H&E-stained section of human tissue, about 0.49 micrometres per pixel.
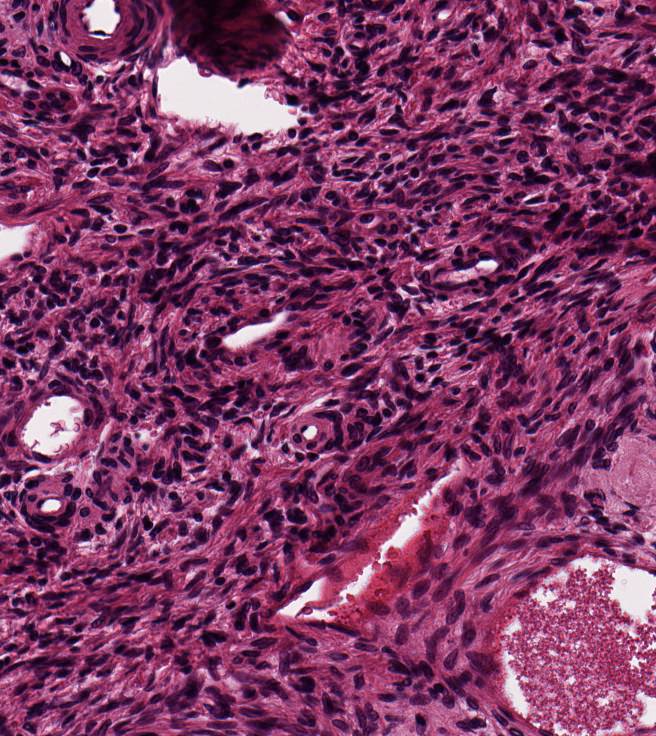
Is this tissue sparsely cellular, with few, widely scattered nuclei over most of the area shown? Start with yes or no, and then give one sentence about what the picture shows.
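No. The whole field is filled by densely cellular spindle-cell stroma with no epithelium or glands.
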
